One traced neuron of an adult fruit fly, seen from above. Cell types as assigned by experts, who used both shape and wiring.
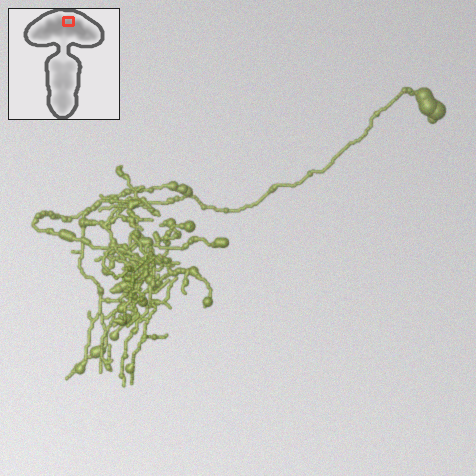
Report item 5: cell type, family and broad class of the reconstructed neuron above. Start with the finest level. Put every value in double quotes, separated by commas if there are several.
"PRW022", "hemilineage TRdl_a", "central-brain intrinsic neuron"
